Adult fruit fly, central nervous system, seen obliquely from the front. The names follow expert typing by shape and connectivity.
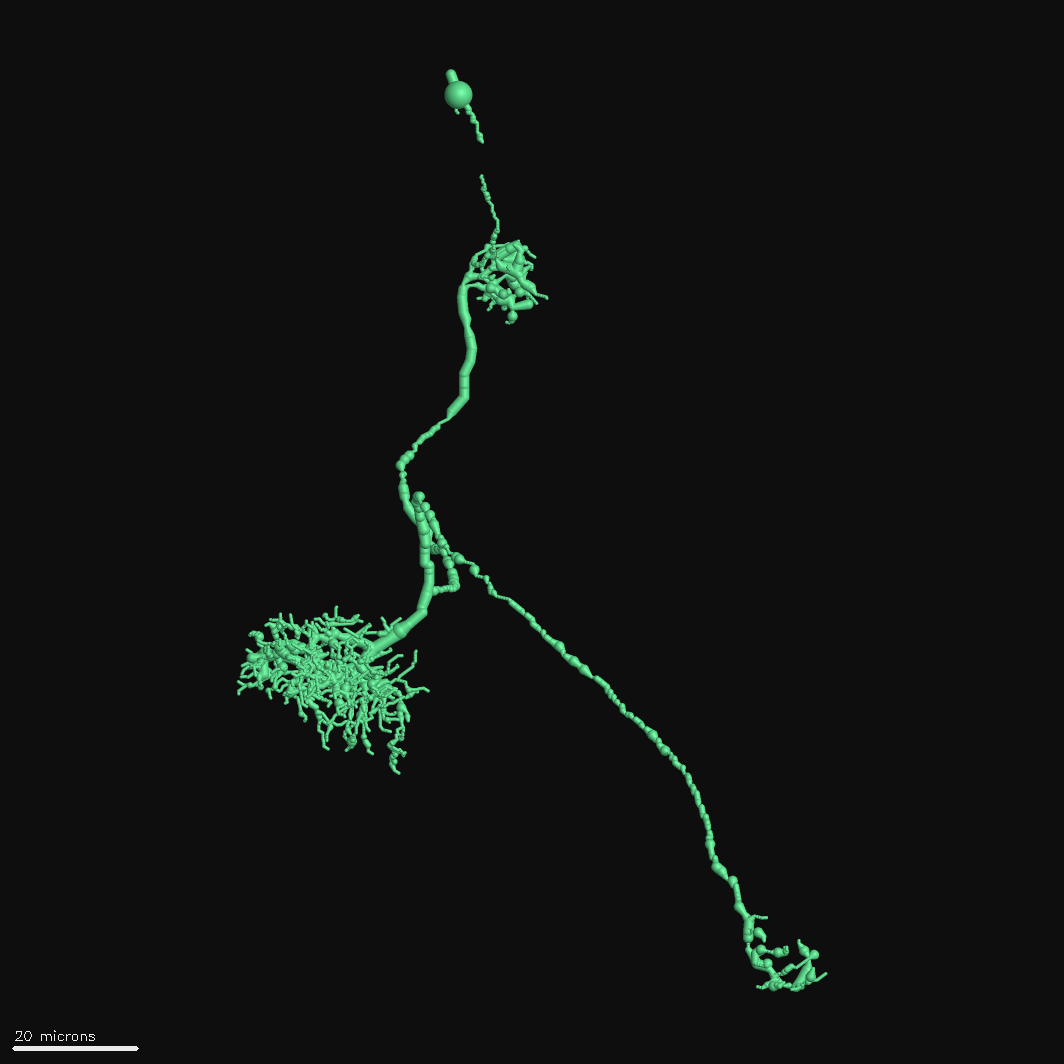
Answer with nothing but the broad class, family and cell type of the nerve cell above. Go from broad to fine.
central-brain intrinsic neuron; class CX; EPG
